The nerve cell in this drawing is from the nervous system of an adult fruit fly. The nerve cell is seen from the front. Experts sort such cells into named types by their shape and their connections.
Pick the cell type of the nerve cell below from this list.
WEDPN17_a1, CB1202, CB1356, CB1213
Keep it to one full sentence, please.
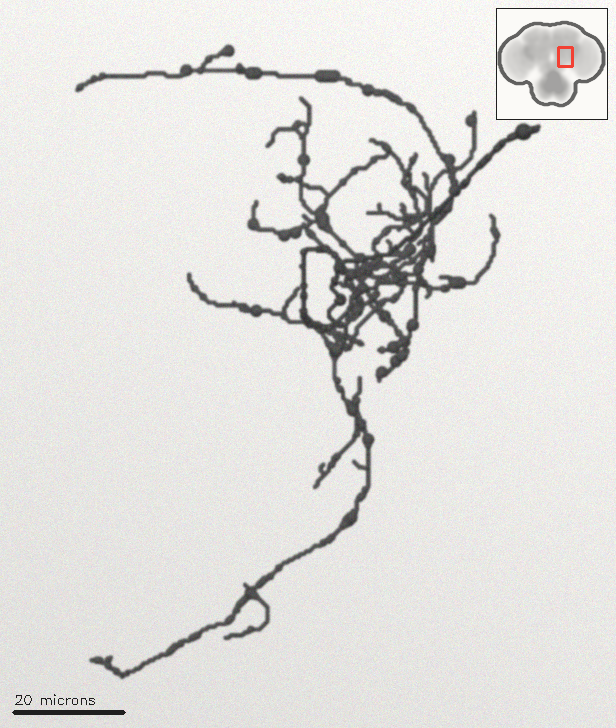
The cell type given to this nerve cell is CB1356.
